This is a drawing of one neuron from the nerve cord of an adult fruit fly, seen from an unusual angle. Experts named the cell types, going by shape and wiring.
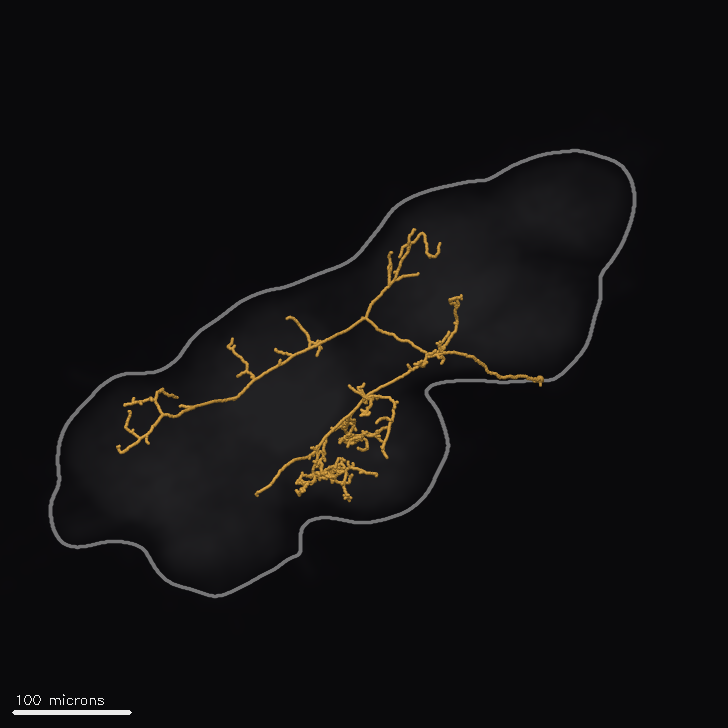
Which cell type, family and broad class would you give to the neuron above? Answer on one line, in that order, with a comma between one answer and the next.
IN08B045, hemilineage 08B, nerve-cord intrinsic neuron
